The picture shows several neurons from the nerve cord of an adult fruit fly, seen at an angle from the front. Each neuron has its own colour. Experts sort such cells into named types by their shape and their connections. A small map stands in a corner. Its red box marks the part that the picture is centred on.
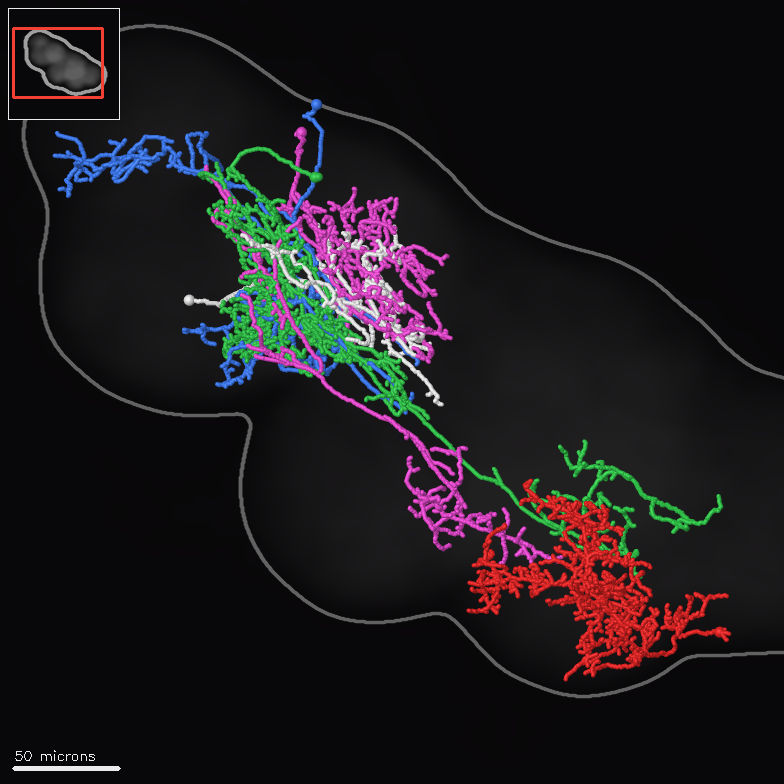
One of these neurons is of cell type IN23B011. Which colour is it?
green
